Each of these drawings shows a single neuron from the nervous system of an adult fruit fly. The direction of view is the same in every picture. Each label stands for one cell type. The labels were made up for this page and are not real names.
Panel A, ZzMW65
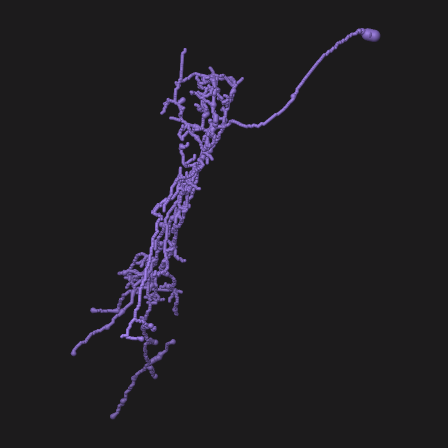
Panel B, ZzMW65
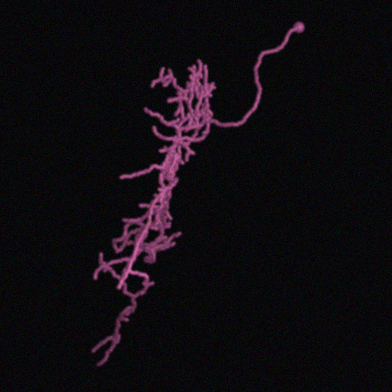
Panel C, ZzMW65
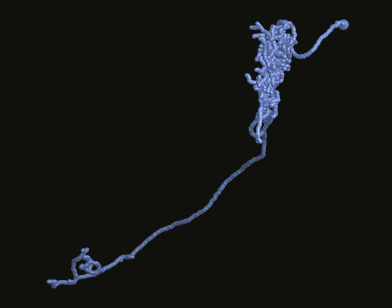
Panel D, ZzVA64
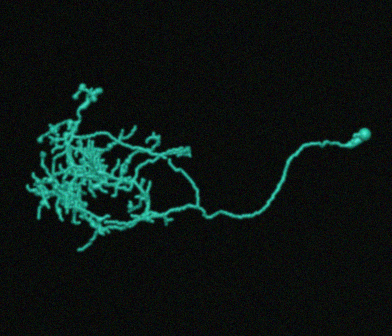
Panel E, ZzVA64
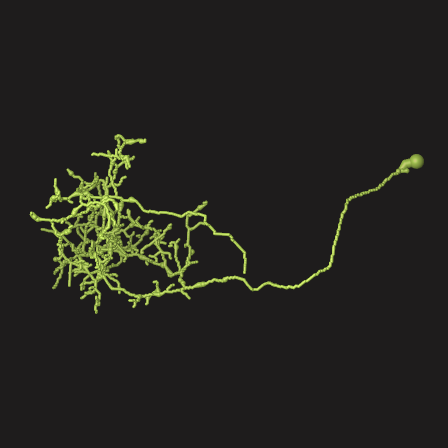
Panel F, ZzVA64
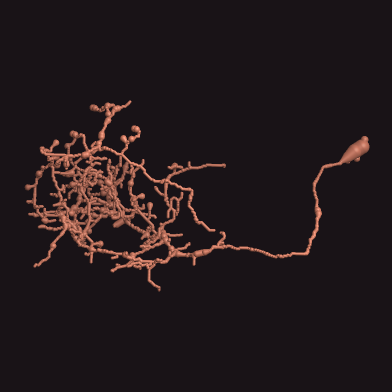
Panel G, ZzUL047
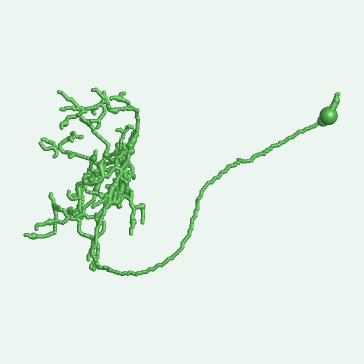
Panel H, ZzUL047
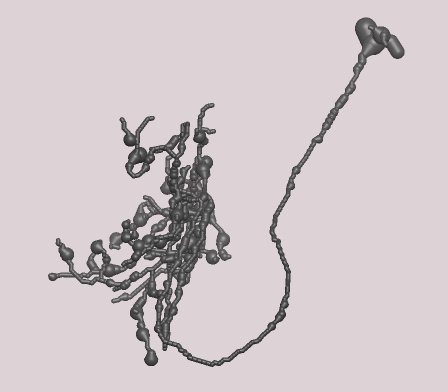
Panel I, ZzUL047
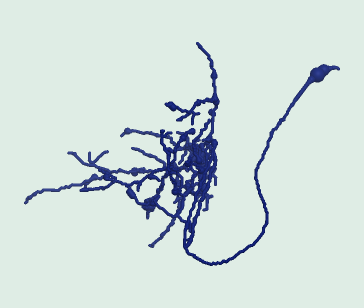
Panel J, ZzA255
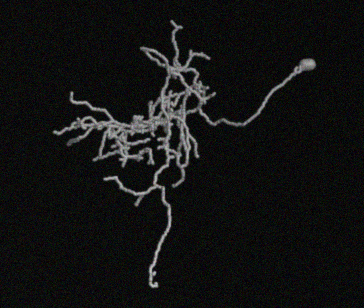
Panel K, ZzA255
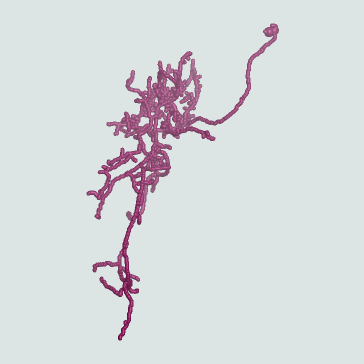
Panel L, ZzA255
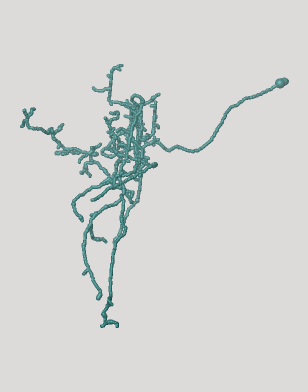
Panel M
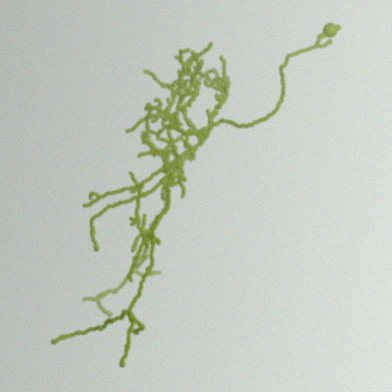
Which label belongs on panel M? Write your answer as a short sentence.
It belongs to ZzMW65.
